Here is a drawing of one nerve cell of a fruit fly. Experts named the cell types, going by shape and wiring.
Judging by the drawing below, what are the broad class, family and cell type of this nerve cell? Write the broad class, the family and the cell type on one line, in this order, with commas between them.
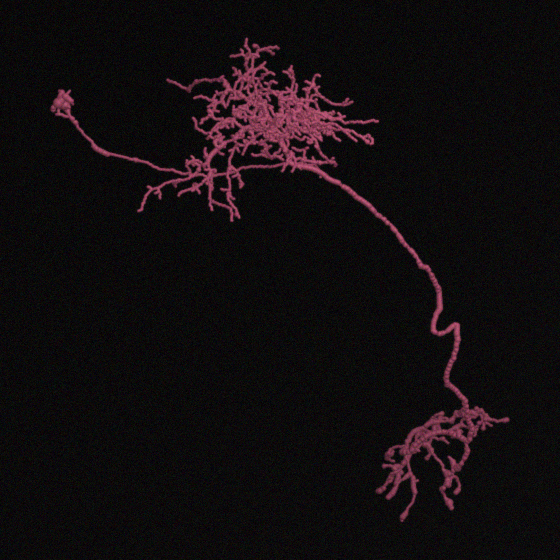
central-brain intrinsic neuron, hemilineage VLPa2, PVLP020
